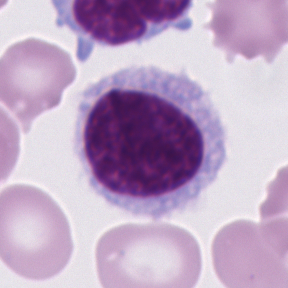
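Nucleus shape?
Oval, no lobes.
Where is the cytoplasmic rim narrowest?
Left side of the nucleus.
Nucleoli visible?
None.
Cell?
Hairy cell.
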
